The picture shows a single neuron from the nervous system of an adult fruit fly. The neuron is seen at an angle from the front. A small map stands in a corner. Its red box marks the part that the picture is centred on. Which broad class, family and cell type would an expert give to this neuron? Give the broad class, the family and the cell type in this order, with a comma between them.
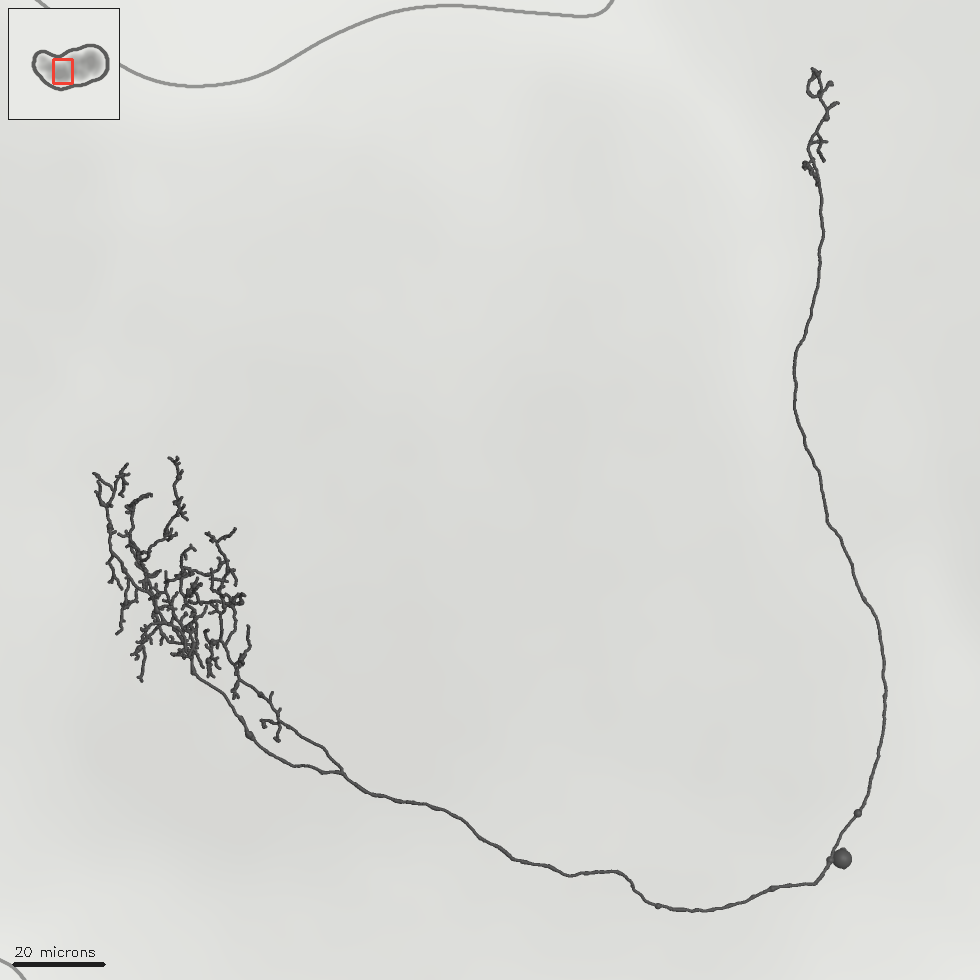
visual projection neuron, MeVP, MeVP2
